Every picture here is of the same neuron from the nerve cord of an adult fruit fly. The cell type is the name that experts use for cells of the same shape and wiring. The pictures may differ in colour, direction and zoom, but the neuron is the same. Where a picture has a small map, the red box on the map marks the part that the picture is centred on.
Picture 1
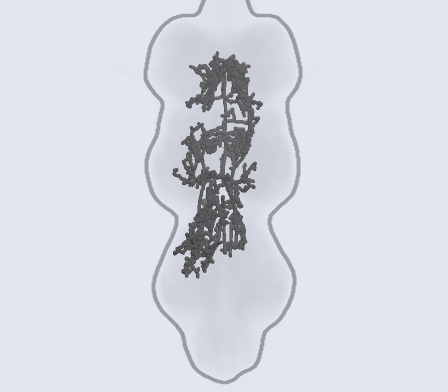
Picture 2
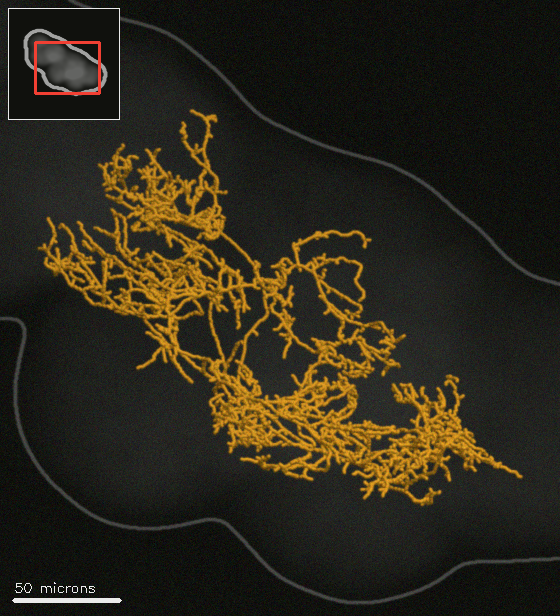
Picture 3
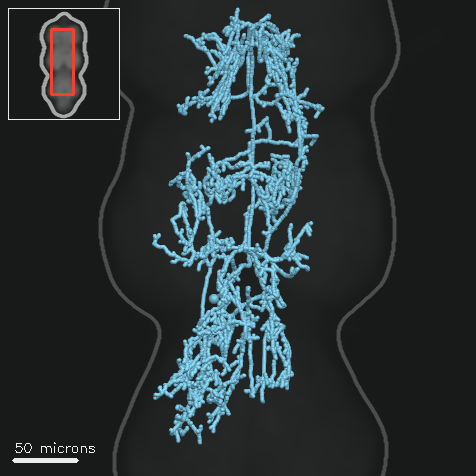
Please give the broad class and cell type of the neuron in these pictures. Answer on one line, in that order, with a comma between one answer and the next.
nerve-cord intrinsic neuron, INXXX056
